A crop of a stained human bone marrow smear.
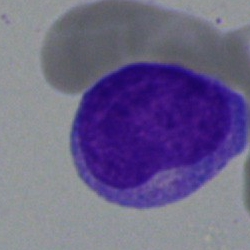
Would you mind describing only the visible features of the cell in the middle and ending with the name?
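Smooth, rounded outline on this one. Most of the cell is nucleus, sitting toward the top, so the bulk of the cytoplasm is below it. That cytoplasm is blue. It's a blast.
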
